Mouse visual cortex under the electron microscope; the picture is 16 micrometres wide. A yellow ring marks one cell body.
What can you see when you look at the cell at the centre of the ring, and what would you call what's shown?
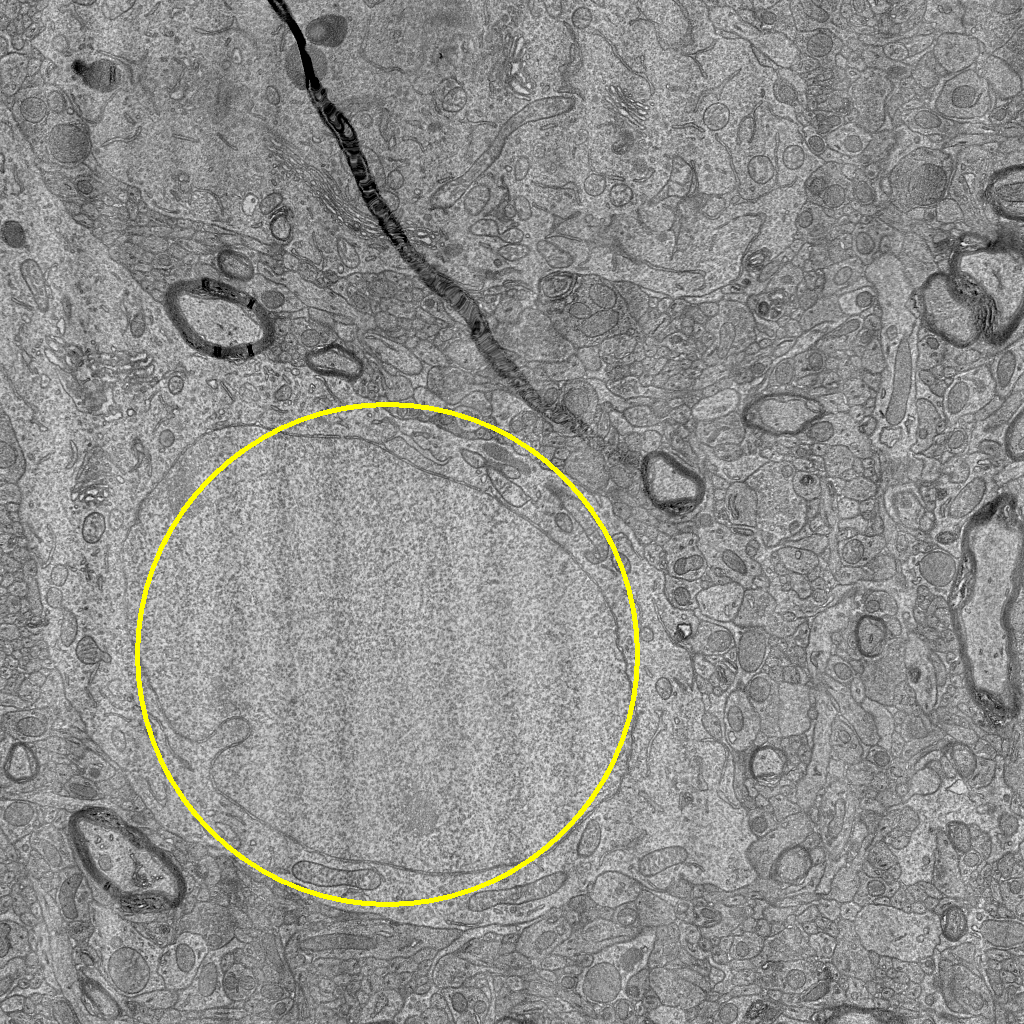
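That large, roughly oval nucleus fills most of the ring, its whole outline showing. Its envelope folds inward at the lower left. Chromatin's pale and evenly spread, no dark clumps lining the envelope. No stacked rough endoplasmic reticulum in the cytoplasm, either. It's an excitatory neuron.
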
